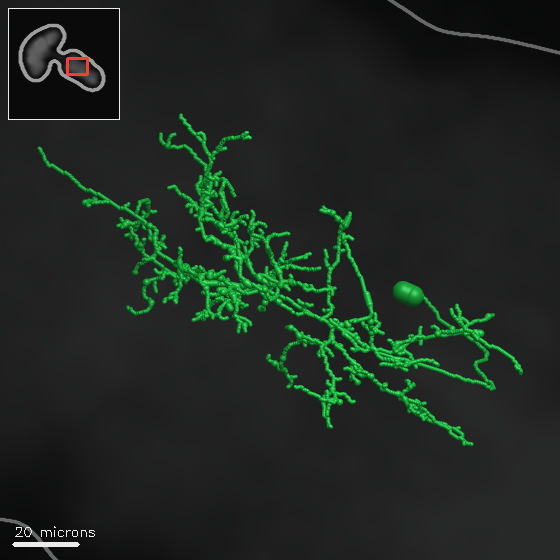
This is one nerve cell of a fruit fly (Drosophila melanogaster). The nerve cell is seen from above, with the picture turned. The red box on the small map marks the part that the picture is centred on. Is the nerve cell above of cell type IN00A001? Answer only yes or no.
no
